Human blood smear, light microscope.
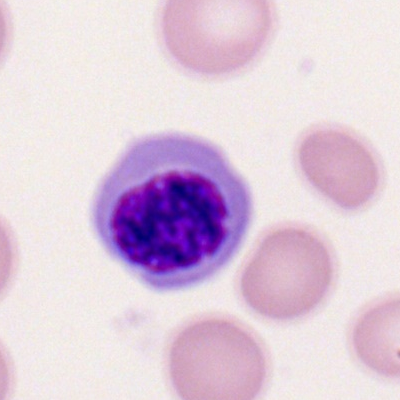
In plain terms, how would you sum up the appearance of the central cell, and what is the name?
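Nucleus shows no nucleoli. Pale blue cytoplasm, no granules visible. Cytoplasmic rim widest above the nucleus. Erythroblast.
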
